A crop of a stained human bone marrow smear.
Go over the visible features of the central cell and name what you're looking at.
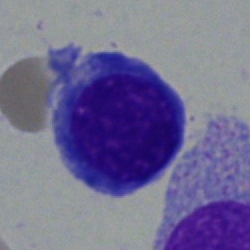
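Shape first: the cell is roughly round, its outline mostly smooth. Next, the nucleus: its chromatin is dense and dark purple, broken by scattered small paler spots. Then the cytoplasm: a deep blue rim encircles the nucleus, wider on the left side than on the right. Last, the name: this is an erythroblast.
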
